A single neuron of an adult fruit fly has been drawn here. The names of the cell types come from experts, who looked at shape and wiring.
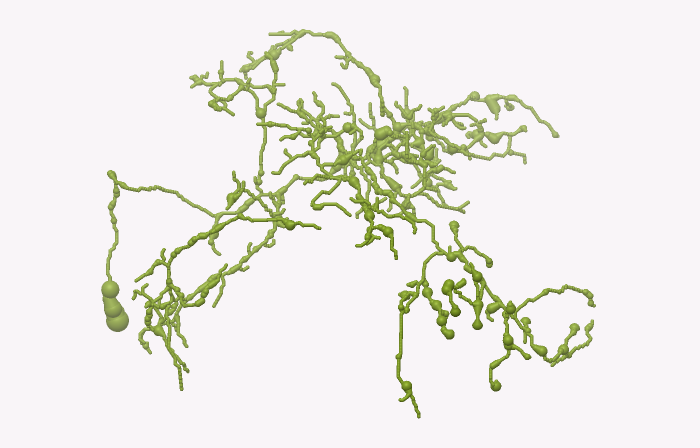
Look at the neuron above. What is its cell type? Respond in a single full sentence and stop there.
The cell type this neuron represents is INXXX418.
